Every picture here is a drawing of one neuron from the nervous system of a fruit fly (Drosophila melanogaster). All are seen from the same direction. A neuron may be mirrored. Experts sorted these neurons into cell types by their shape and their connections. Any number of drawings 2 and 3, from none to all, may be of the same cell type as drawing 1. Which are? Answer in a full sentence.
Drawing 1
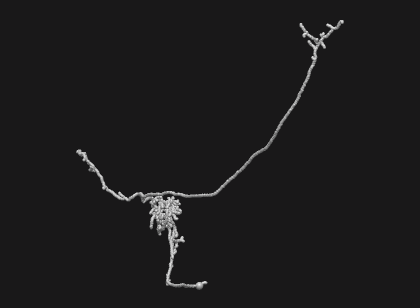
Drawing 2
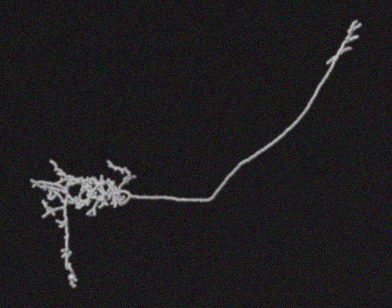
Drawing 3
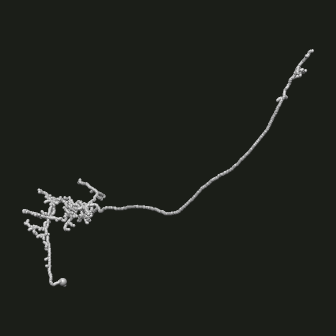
Drawing 2 and drawing 3 are of the same cell type.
